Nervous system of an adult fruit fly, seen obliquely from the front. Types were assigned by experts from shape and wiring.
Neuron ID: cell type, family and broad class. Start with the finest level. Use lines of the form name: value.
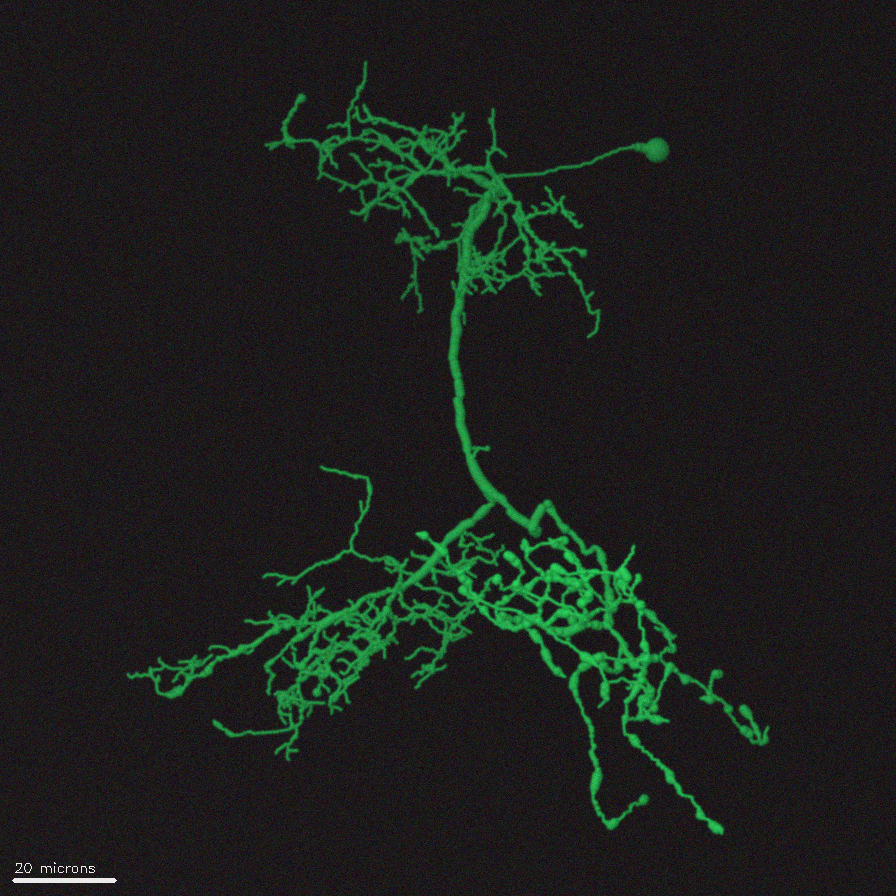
cell type: VES070
family: hemilineage 07B
broad class: central-brain intrinsic neuron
